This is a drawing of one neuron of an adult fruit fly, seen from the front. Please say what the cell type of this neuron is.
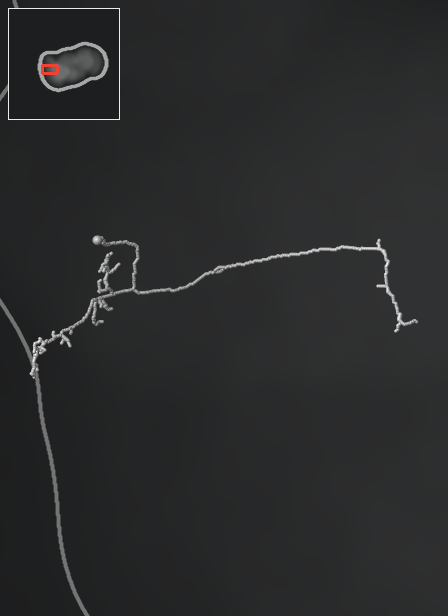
T2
